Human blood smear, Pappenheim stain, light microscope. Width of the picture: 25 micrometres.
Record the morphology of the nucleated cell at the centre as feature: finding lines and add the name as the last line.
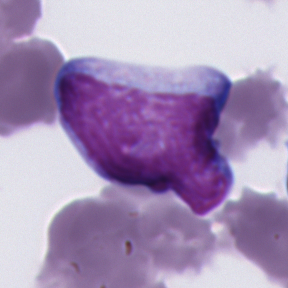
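Outline: irregular, bulge jutting down at lower right
Nucleus: fills most of the cell
Nuclear extension: indented, lobe-like, at lower right
Cytoplasm: narrow band, widest along upper edge
Name: myeloblast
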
